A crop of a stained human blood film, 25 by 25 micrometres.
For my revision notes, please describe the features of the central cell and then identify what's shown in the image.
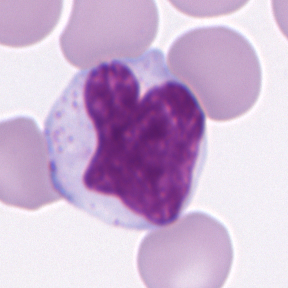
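A folded nucleus, with a deep notch entering it from the upper edge. No nucleoli are visible within it. Sparse, fine purple granules are scattered through the cytoplasm. The outline is roughly round, though slightly irregular along the top edge. The cell is a large granular lymphocyte.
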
